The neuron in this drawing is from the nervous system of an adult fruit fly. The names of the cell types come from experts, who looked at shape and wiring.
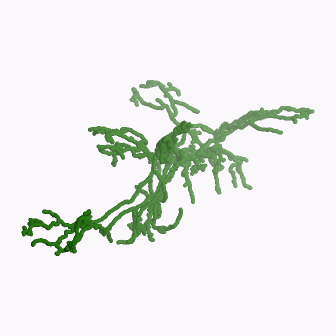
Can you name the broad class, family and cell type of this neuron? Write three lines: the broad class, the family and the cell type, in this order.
nerve-cord intrinsic neuron
hemilineage 05B
IN05B024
